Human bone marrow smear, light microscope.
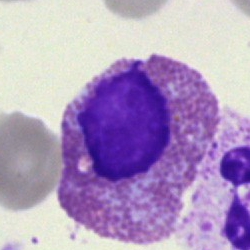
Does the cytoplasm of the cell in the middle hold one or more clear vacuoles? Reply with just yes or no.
Yes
